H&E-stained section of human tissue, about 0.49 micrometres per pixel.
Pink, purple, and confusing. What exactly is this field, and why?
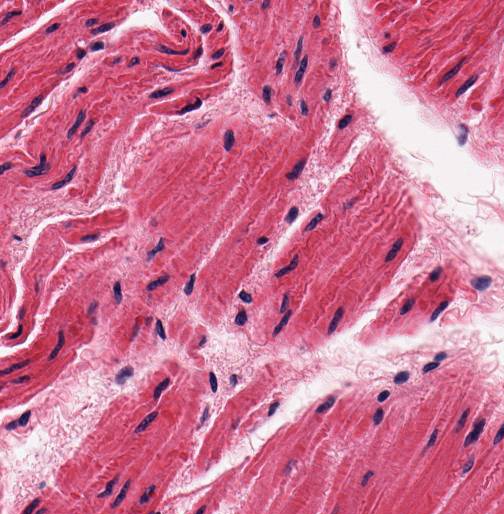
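Identification: smooth muscle. Bundles of muscle fibres, parted by narrow clefts, take up almost the entire field. Their cytoplasm is deeply eosinophilic and pink, and fine longitudinal striations run along the length of the fibres.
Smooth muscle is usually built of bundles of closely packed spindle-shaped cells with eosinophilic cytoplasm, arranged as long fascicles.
In the upper left, the fibres follow a wavy course.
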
